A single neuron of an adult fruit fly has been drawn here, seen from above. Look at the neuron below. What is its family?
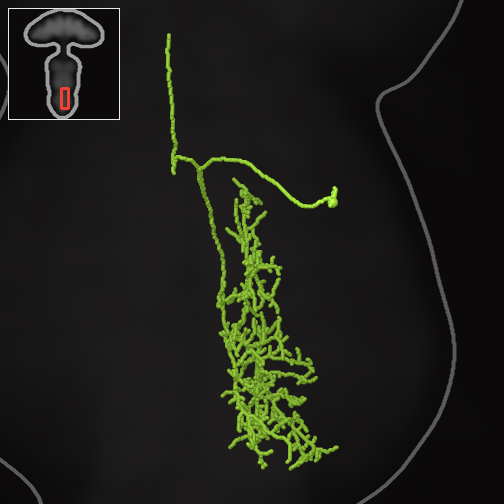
hemilineage 23B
